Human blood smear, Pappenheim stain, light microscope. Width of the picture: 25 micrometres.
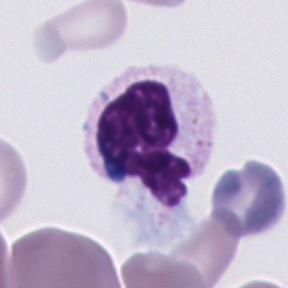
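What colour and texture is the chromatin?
Dark purple and coarsely clumped.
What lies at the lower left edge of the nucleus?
A small dark blue spot.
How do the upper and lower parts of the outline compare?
The upper part is smooth and rounded, while the lower edge is faint and ragged.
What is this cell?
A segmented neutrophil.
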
